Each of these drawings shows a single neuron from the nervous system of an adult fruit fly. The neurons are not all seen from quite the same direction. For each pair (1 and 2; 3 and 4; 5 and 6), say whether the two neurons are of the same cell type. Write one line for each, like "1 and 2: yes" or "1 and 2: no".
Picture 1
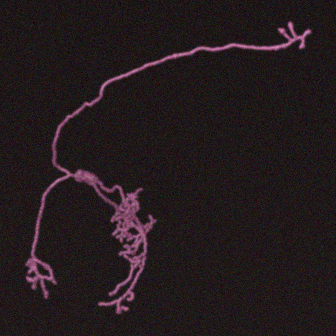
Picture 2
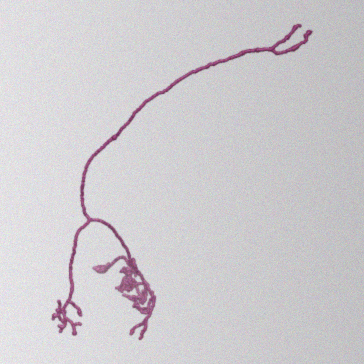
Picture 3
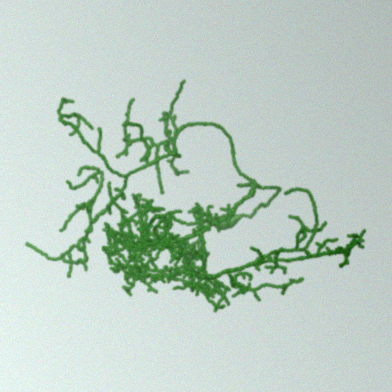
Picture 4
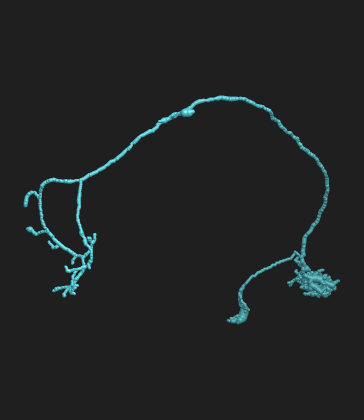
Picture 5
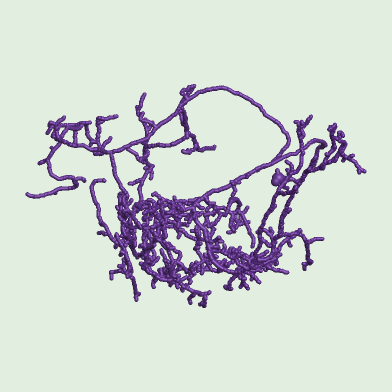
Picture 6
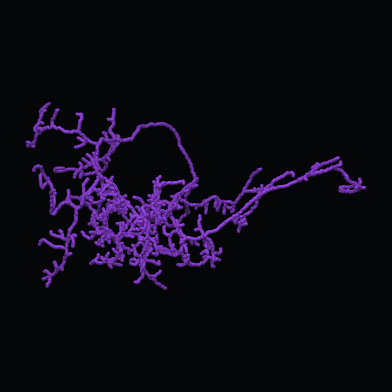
1 and 2: yes
3 and 4: no
5 and 6: yes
